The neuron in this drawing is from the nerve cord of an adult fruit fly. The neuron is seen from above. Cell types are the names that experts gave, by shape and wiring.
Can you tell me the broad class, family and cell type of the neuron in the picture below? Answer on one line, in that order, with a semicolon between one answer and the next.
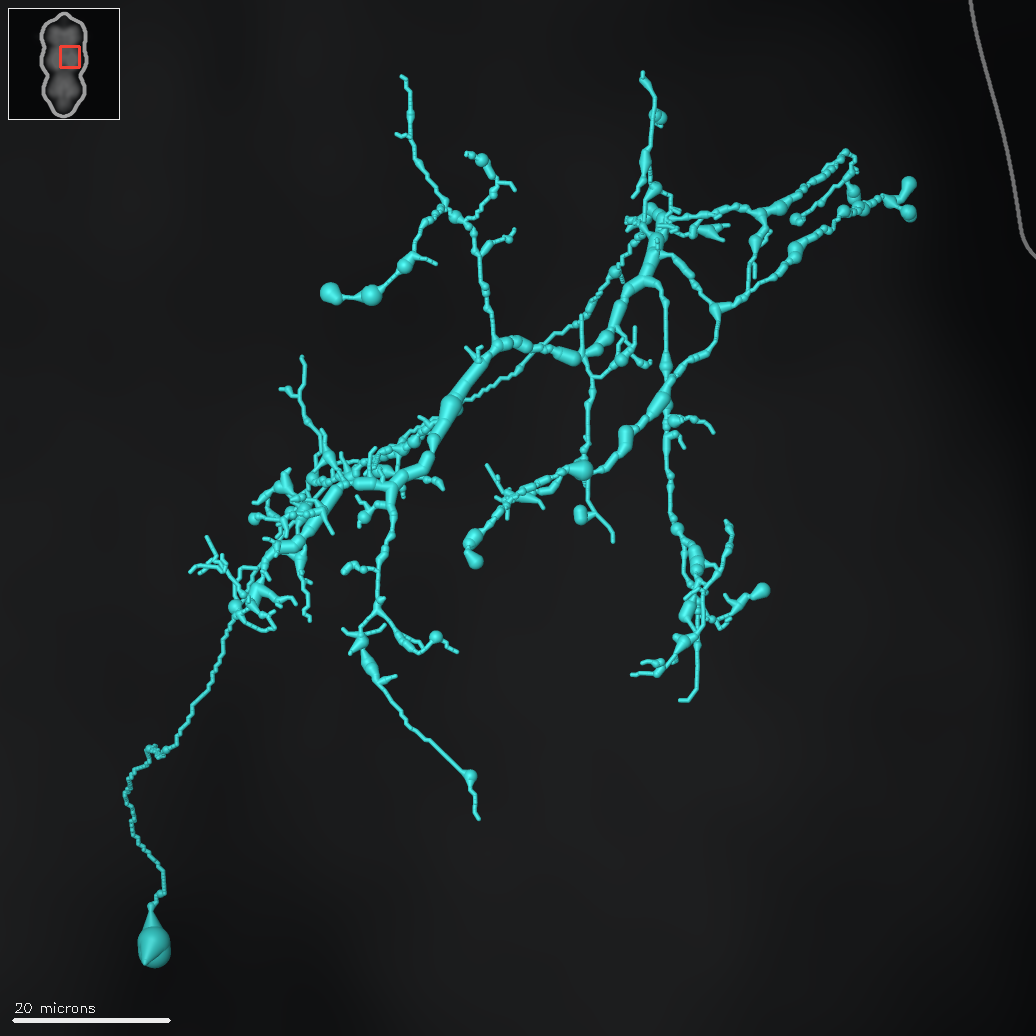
nerve-cord intrinsic neuron; hemilineage 06B; IN06B069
